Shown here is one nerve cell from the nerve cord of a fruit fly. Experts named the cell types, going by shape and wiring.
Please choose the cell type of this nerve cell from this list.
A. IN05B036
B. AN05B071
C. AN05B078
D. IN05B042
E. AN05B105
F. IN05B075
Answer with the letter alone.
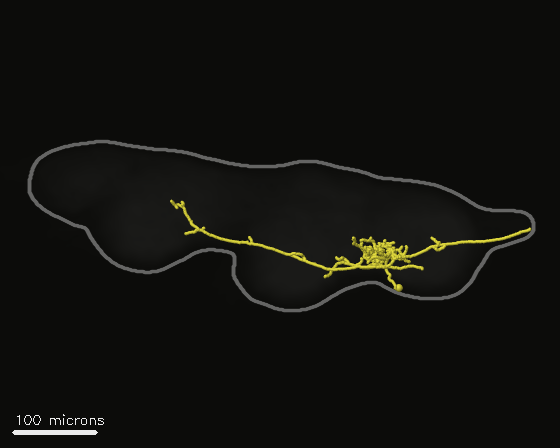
C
